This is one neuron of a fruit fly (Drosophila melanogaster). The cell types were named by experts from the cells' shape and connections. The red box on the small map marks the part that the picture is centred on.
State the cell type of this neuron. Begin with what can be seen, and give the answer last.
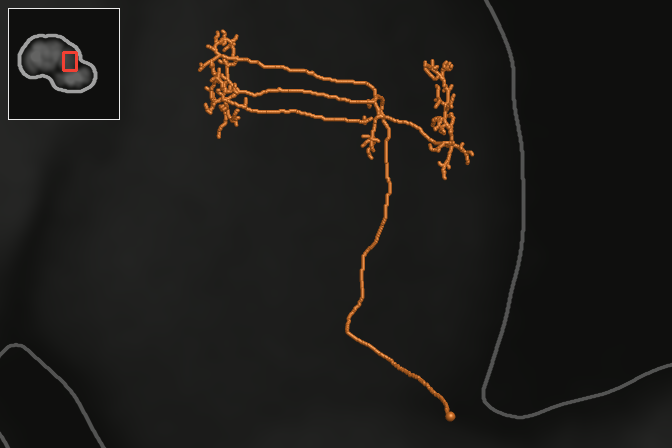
As drawn here it is taller than it is wide. This is an optic-lobe intrinsic neuron. It is of cell type Y14.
